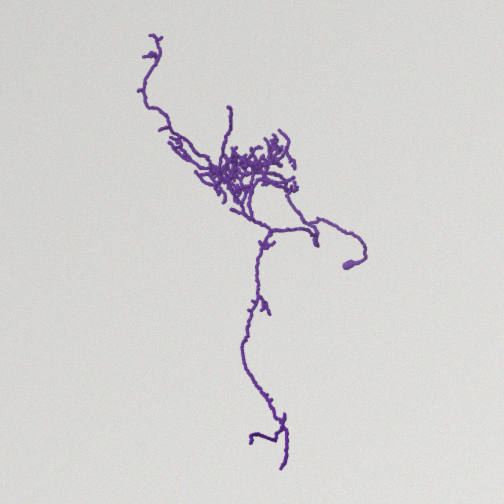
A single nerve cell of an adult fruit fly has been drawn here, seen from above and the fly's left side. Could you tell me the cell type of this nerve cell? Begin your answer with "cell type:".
cell type: CL315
